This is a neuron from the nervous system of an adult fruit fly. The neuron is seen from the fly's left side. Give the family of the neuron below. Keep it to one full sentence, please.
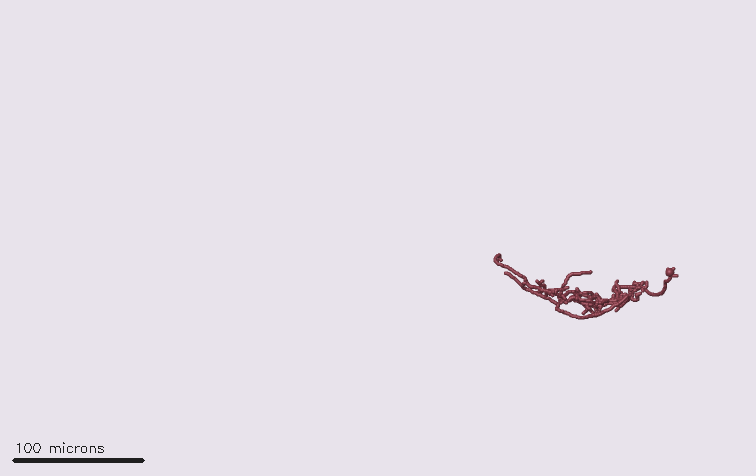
The neuron is counted in family hemilineage 01B.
